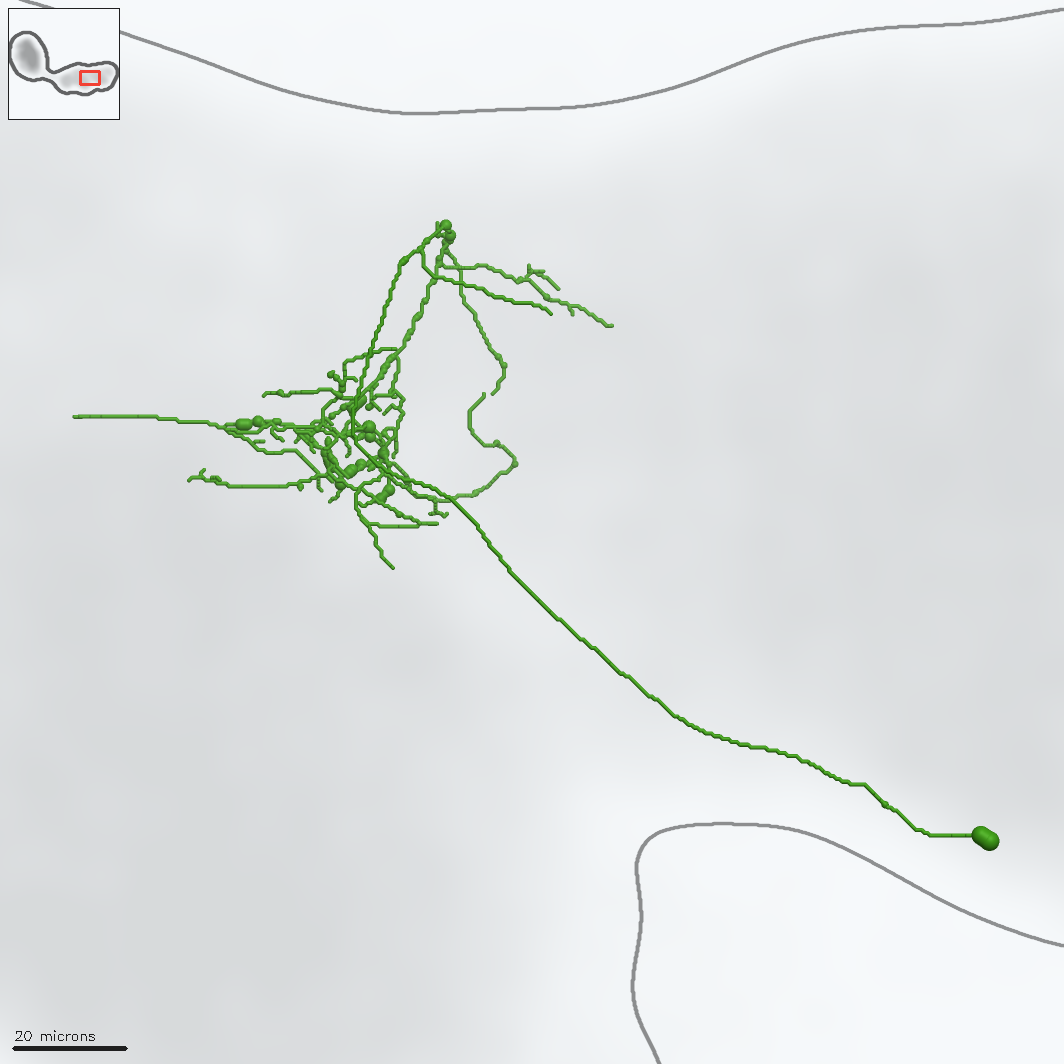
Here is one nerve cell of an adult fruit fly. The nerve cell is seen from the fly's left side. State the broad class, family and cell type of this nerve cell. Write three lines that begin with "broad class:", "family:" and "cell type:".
broad class: nerve-cord intrinsic neuron
family: hemilineage 02A
cell type: IN02A065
